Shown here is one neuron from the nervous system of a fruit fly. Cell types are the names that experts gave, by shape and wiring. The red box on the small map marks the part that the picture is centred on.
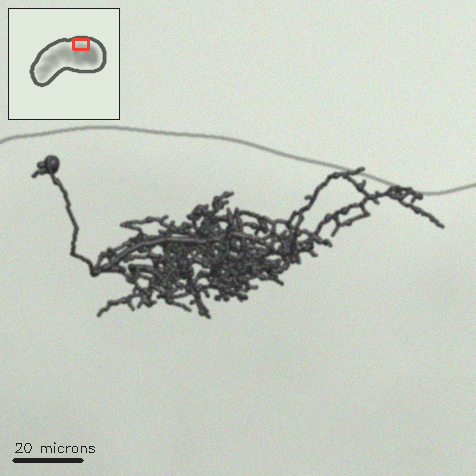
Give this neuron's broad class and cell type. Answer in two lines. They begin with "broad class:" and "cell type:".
broad class: central-brain intrinsic neuron
cell type: GNG081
